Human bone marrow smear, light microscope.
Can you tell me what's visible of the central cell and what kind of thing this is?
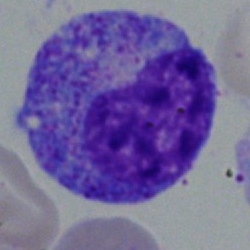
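The nucleus is placed toward the right side of the cell and occupies about half of it. Many small reddish-purple granules are scattered throughout the cytoplasm. At the left edge of the cell sits a single small clear spot. The cell is a metamyelocyte.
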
